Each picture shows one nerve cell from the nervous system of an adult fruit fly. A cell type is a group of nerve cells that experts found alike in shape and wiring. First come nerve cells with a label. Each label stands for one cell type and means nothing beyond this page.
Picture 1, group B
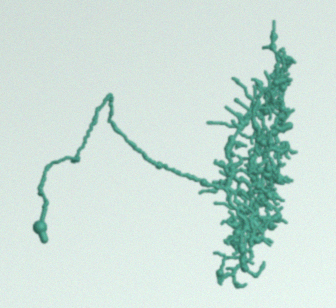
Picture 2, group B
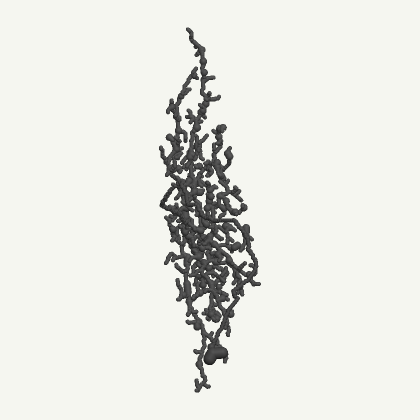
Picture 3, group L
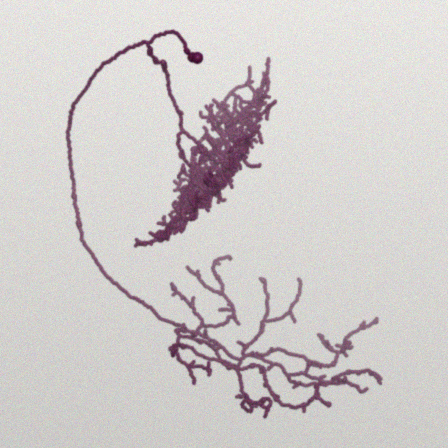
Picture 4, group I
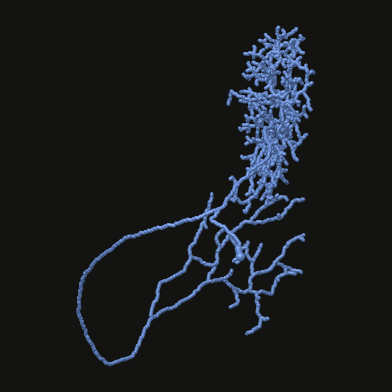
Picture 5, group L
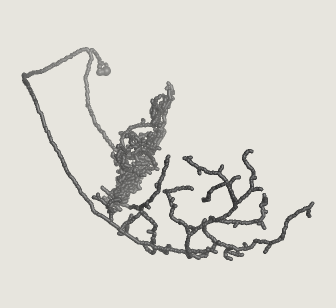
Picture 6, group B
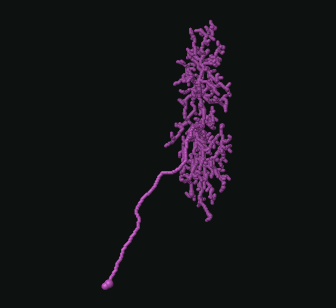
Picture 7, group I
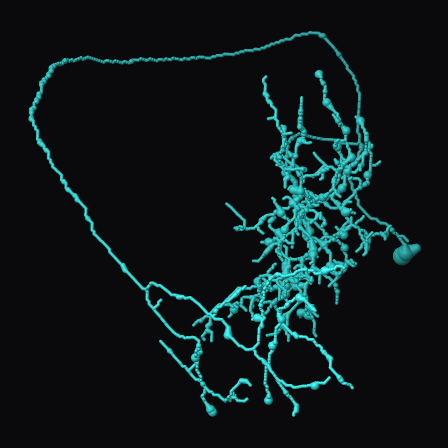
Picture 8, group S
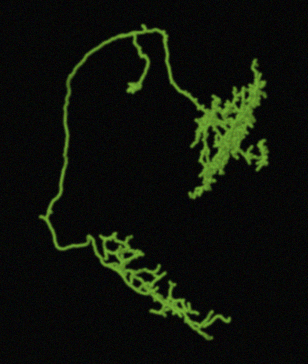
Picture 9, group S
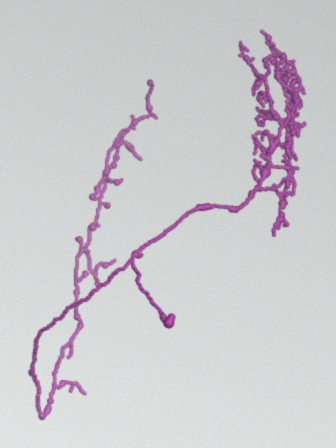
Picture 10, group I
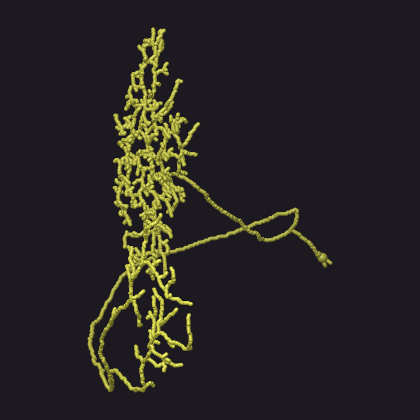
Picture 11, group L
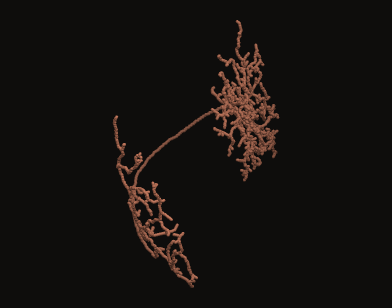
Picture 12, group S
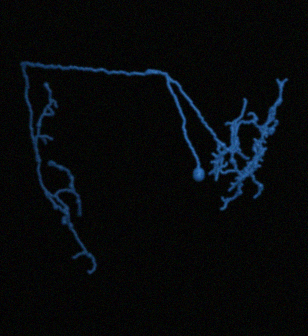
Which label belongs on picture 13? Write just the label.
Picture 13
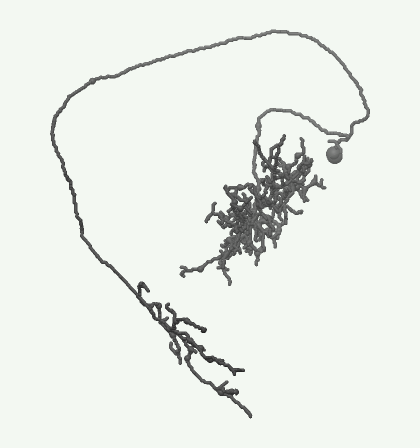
group I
